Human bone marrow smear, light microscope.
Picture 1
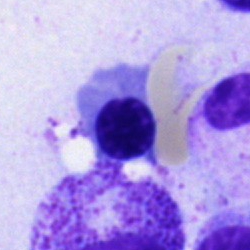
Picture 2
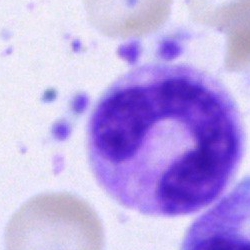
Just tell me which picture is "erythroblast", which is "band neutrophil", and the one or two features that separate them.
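Picture 2 holds the band neutrophil, and picture 1 the erythroblast. Checking the outline: the erythroblast's is irregular, with broad bulges of cytoplasm, whereas the band neutrophil's is round and smooth. Checking the nucleus: the band neutrophil's is a thick curved band shaped like a horseshoe, open toward the lower left.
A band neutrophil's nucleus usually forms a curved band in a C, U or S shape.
Checking the chromatin: in the erythroblast it is dense and dark purple, and in the band neutrophil it is dark purple with coarse, clumped darker patches.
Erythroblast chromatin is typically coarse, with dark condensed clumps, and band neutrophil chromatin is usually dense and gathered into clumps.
Checking for nucleoli: none can be seen in either nucleus. Checking the cytoplasm: most of the erythroblast's lies to the upper left of the nucleus and shows no granules, while the band neutrophil's is pale lilac and fills the centre enclosed by the curve of the nucleus.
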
